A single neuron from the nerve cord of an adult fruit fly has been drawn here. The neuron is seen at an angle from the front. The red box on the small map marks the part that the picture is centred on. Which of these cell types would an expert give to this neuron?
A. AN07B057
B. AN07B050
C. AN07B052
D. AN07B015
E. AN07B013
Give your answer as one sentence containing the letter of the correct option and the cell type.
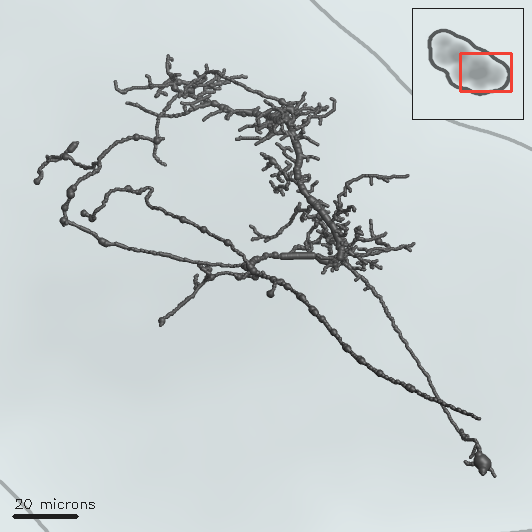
The type of cell that the neuron represents is AN07B052, option C.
